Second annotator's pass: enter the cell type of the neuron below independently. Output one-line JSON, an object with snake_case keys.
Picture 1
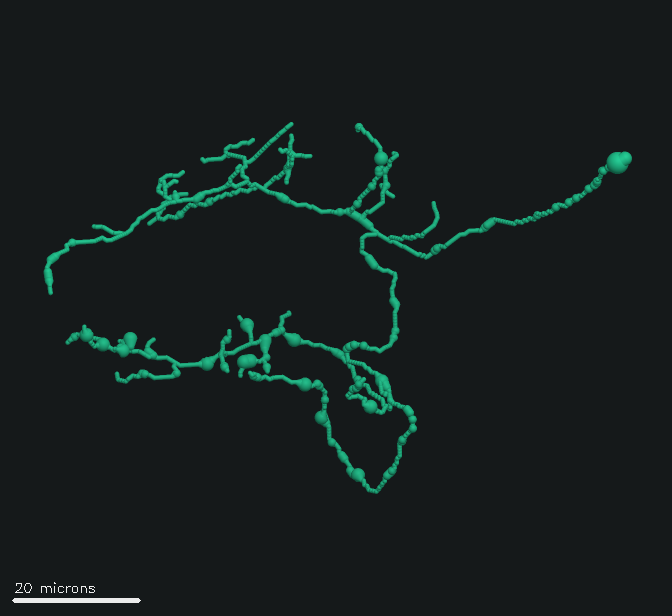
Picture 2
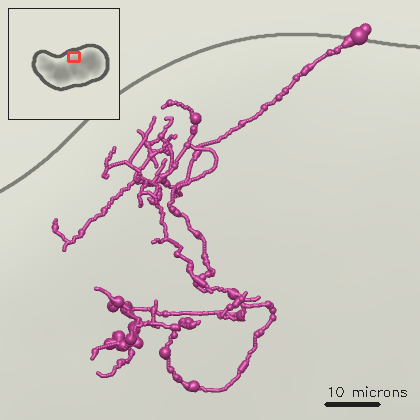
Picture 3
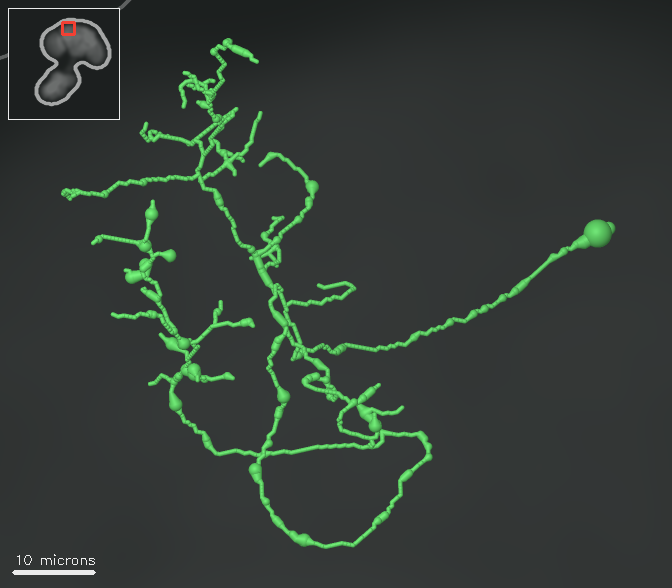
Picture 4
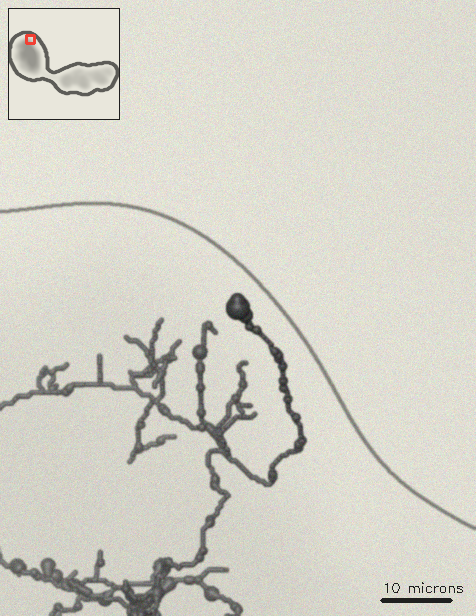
{"cell_type": "CB4131"}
